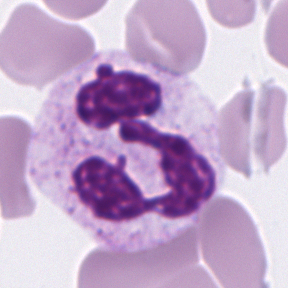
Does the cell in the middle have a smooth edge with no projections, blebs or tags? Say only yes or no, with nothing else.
Yes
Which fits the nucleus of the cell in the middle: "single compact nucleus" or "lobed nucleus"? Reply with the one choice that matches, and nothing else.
Lobed nucleus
